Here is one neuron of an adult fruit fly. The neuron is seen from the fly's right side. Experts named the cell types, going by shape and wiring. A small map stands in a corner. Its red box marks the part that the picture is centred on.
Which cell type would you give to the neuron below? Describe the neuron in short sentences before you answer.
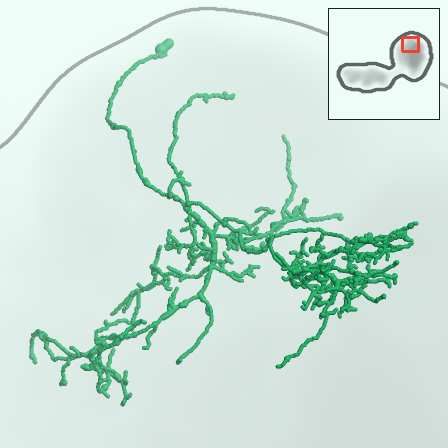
The picture shows dozens of branch ends. In this view it is about as wide as it is tall. Its broad class is central-brain intrinsic neuron. Its cell type is SMP284_b.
